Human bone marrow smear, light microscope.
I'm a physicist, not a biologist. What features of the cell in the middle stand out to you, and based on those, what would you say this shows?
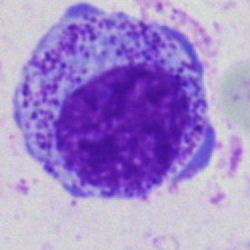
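Let me start with the chromatin: dark purple, finely stippled, with small paler spots scattered through it. The pale bluish grey cytoplasm is widest on the upper-left side of the nucleus, and it holds many dark purple granules. At the right edge, smooth pale blue bulges stand out, free of granules. I'd call this a promyelocyte.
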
